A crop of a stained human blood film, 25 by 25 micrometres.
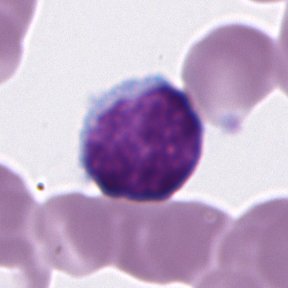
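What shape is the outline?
Round, though the upper-left edge is ragged and fuzzy.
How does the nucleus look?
Round, with no indentation or lobes.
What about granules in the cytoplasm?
None are seen.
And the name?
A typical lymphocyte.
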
